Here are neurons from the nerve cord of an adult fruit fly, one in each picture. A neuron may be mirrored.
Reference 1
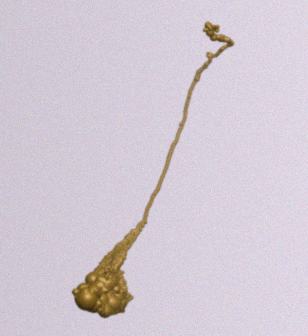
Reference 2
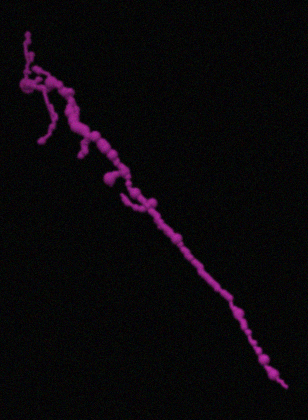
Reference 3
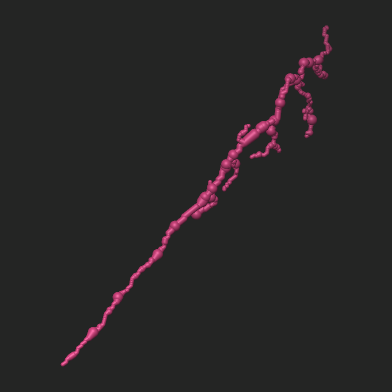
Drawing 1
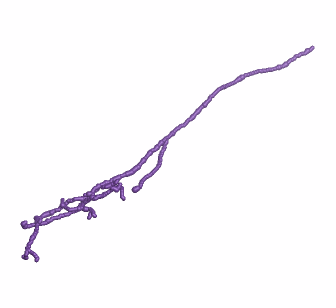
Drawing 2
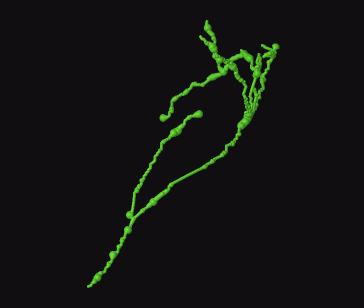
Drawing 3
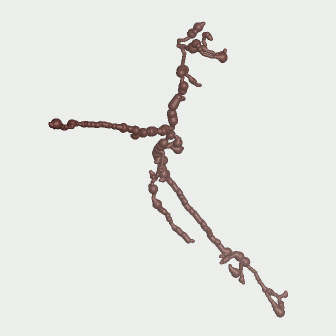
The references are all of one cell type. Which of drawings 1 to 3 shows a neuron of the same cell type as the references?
Drawing 2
